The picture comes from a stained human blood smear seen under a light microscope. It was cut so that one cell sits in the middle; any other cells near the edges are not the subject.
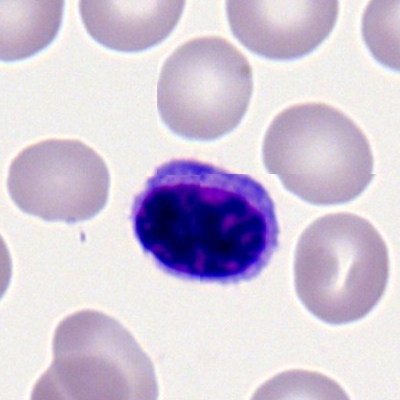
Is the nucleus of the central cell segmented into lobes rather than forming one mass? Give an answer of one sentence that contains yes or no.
No, the nucleus of the cell is a single undivided, compact round, oval or kidney-shaped mass.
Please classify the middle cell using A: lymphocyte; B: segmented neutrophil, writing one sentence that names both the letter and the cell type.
Occupying the middle of the crop is a lymphocyte, hence option A is correct.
